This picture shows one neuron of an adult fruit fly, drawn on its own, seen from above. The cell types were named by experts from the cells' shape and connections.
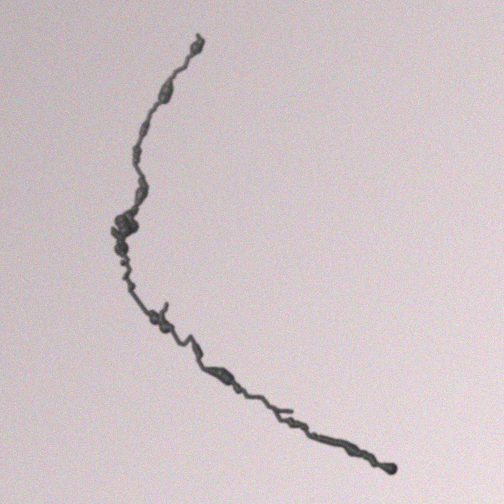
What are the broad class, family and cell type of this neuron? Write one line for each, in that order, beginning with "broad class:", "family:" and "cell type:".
broad class: sensory neuron entering the brain
family: class mechanosensory
cell type: JO-A2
